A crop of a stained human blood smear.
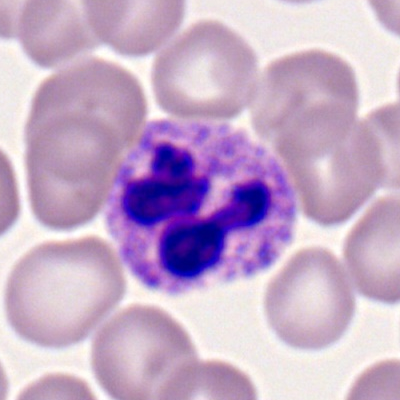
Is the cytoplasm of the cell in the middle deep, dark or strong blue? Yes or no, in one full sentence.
No, neither blue nor grey is found in its cytoplasm, which is pink, salmon or almost colourless.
